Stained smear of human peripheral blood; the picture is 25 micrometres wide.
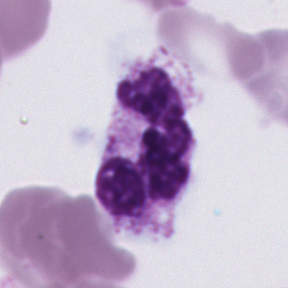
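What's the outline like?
Irregular, and longer top to bottom than side to side.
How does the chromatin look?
Dark purple and coarsely clumped.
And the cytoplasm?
Pale pinkish-lilac, with small reddish-purple granules scattered through it.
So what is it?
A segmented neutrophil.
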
